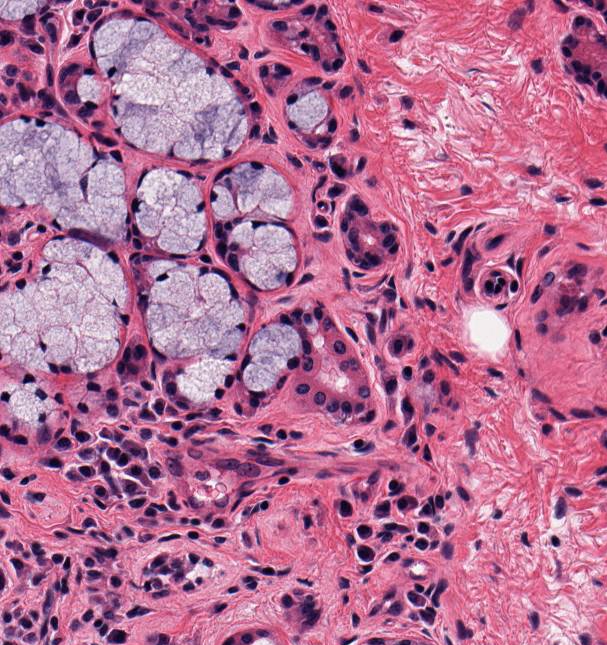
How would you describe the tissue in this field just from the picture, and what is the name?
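Rounded groups of mucous acini occupy the upper left, with dense fibrous stroma in the right half. The mucous cells have pale bluish-grey, finely foamy cytoplasm and flattened nuclei pressed to each acinus's outer edge. In the centre, just below the acini, lies a small duct lined by cuboidal cells with pink cytoplasm. This is minor salivary gland.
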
